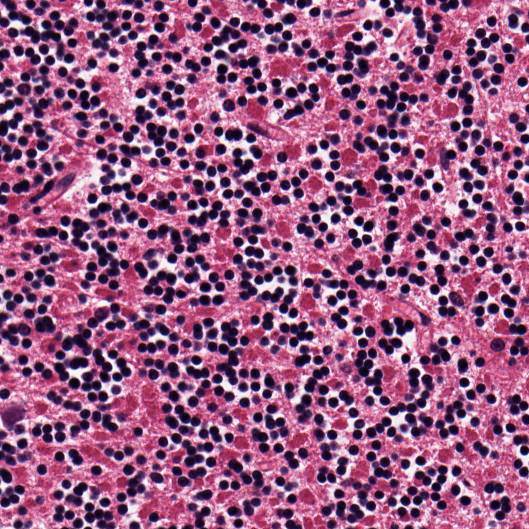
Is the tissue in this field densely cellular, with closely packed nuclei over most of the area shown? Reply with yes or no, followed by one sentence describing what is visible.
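Yes. The crowded nuclei are small, round, uniform and darkly stained, with almost no visible cytoplasm.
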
